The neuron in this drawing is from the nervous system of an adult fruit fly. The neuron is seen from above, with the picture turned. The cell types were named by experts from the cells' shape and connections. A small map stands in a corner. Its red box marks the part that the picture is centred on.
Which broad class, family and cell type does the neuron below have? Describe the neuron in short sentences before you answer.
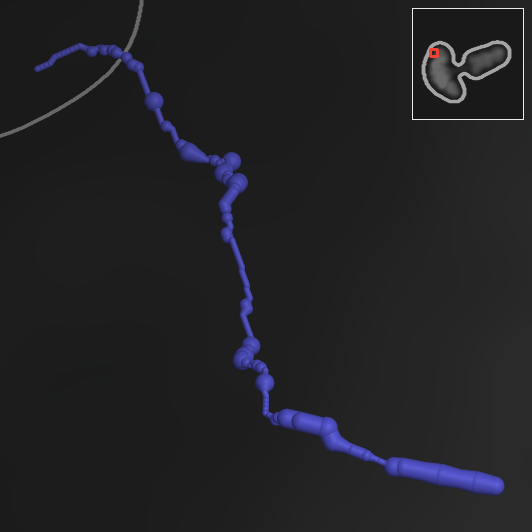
It is in the brain and does not reach the nerve cord. There are a dozen or fewer branch ends. This is a photoreceptor or other optic-lobe sensory neuron. The name of its family is class visual. It is of cell type R8p.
